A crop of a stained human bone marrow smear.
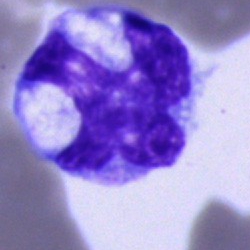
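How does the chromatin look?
Dark purple, coarse and clumped.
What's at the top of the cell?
A second clear space.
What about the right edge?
Faint ragged wisps project from it.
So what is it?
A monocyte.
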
